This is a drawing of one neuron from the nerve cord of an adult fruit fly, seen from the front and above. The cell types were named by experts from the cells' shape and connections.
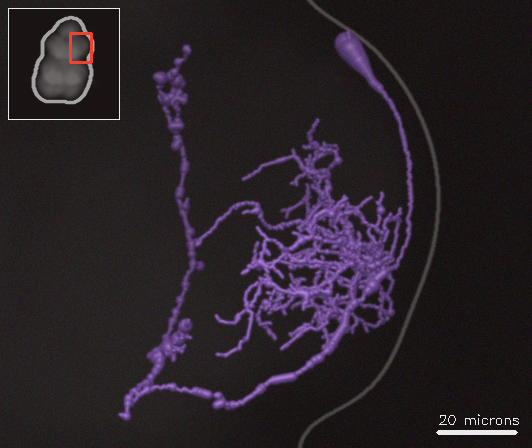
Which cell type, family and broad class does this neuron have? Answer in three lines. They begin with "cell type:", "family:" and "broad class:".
cell type: IN09A021
family: hemilineage 09A
broad class: nerve-cord intrinsic neuron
